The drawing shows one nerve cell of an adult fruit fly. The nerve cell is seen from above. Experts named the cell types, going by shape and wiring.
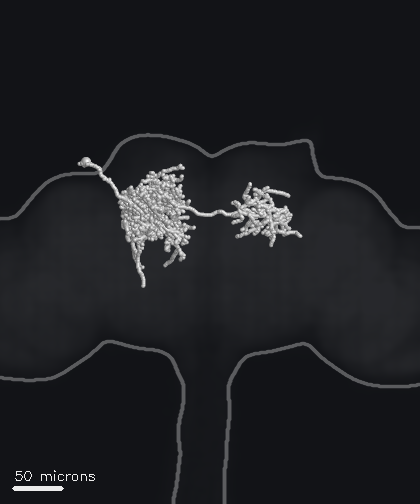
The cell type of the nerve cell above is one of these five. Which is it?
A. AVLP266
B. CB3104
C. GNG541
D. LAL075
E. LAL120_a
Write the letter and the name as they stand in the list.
E. LAL120_a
